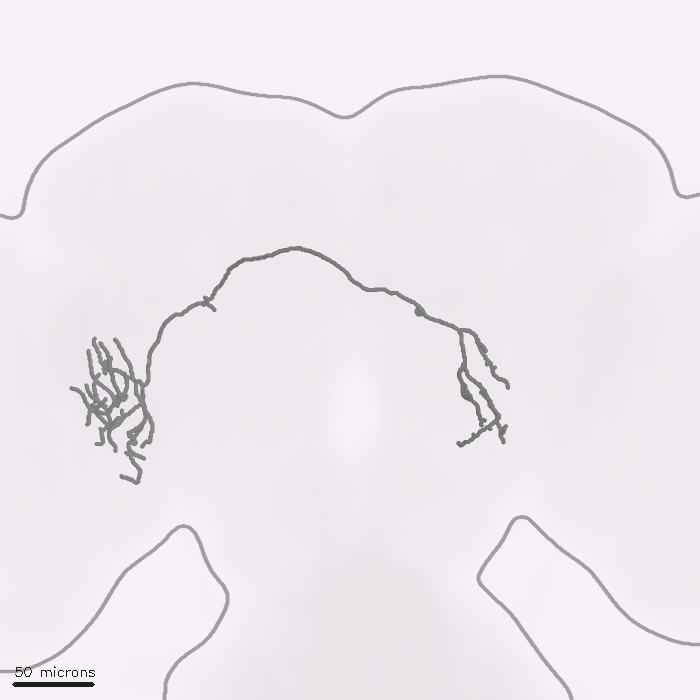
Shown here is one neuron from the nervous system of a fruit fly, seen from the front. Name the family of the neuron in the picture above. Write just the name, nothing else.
hemilineage DM6_posterior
